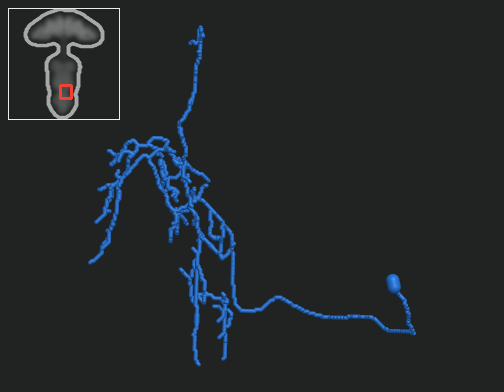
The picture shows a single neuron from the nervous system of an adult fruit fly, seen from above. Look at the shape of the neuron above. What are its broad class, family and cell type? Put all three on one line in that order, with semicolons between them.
nerve-cord intrinsic neuron; hemilineage 09A; IN09A094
